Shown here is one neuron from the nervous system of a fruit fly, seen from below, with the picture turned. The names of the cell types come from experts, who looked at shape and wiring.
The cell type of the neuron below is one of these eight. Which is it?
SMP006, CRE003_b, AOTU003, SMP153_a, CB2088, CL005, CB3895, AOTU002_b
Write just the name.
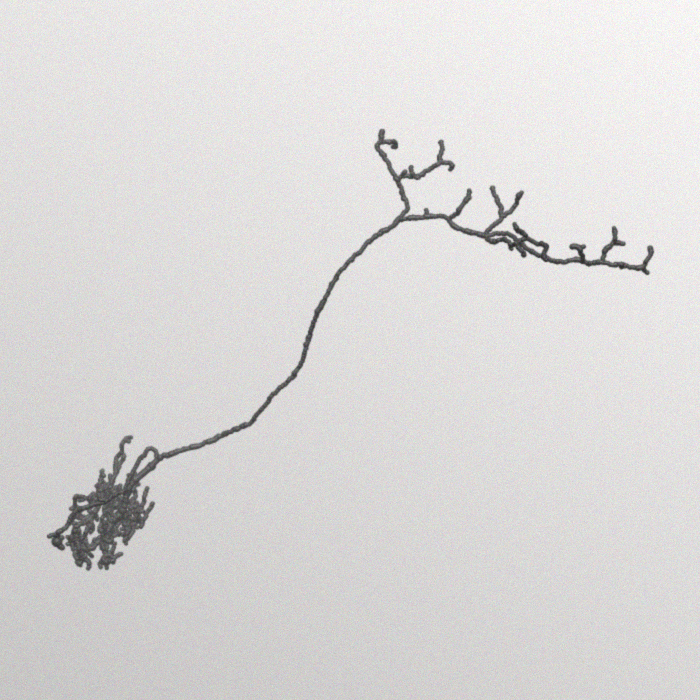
AOTU002_b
